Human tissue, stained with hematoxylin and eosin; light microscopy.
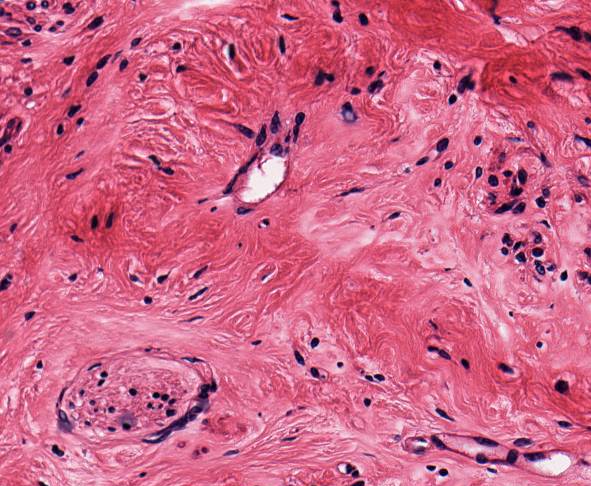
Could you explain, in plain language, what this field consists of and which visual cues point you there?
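This is dense connective tissue, whose strongly eosinophilic fibrous stroma fills the entire field.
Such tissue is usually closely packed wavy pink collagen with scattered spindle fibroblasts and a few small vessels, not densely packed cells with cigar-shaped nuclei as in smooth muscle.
Its collagen forms wavy, interlacing bundles, and the sparse stromal nuclei are small, dark and spindle-shaped to oval. A small thin-walled vessel with an empty white lumen and flattened endothelial nuclei lies in the upper centre.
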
